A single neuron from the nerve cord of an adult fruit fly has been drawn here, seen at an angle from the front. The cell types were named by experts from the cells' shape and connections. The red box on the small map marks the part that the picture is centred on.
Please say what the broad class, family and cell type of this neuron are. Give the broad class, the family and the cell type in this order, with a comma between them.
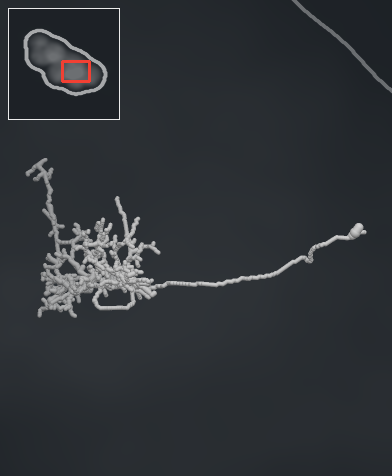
nerve-cord intrinsic neuron, hemilineage 09A, IN09A060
